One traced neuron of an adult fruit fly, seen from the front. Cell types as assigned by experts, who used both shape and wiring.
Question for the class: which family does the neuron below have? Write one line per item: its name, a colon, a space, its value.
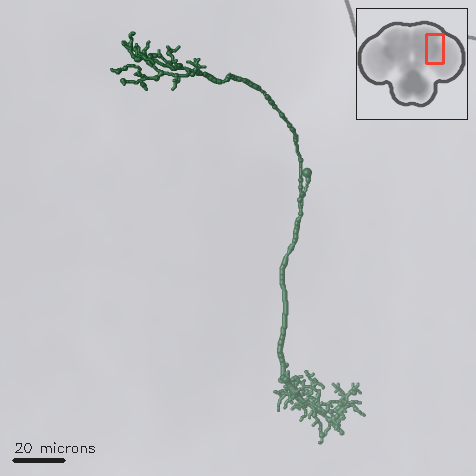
family: hemilineage VPNd2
